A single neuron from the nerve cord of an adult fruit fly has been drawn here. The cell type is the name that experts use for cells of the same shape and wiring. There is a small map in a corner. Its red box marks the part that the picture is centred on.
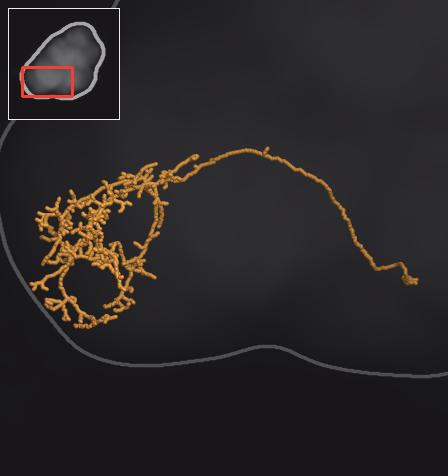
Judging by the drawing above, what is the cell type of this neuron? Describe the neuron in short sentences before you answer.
Dozens of branch ends can be seen. In this view it is wider than it is tall. It is a nerve-cord intrinsic neuron. The cell type is IN12B026.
